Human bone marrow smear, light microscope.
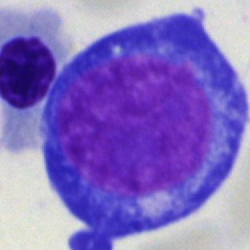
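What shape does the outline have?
Roughly oval, with small rounded blebs bulging from the surface at the top right and bottom left.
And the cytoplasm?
There's a paler zone below and to the right of the nucleus, and I see no granules at all.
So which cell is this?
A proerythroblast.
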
